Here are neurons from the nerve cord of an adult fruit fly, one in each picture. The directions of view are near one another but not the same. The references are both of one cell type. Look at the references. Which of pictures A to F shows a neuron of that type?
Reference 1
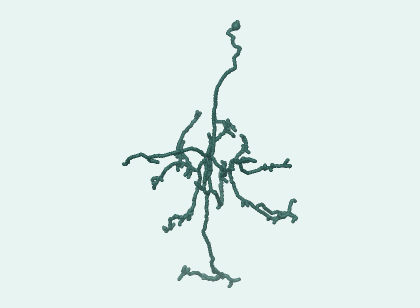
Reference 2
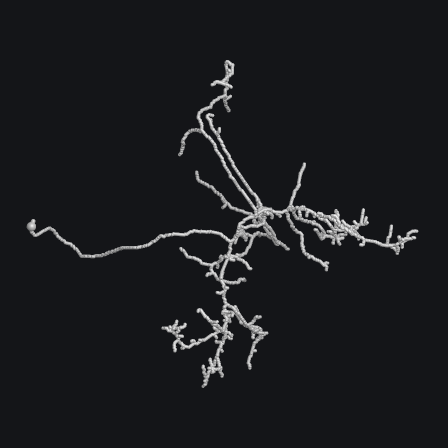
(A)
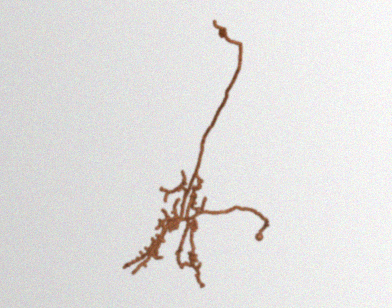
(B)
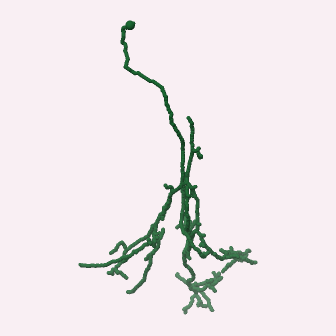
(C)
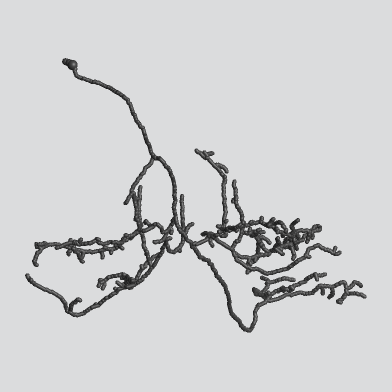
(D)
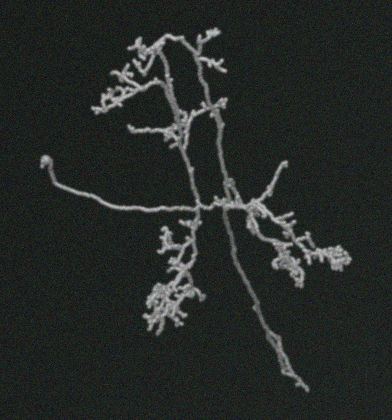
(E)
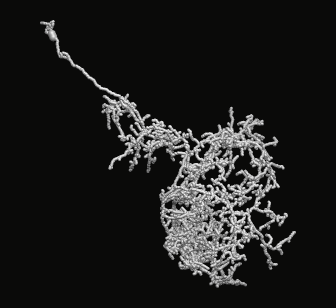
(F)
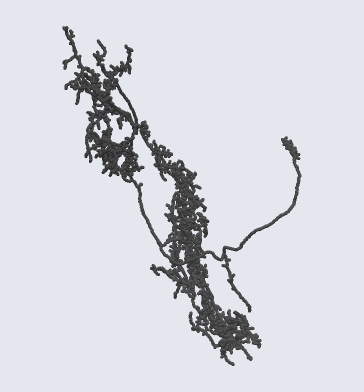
C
